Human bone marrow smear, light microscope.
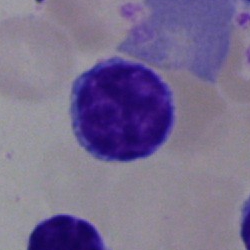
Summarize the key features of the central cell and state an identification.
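Look first at the nucleus: it fills almost the whole cell. Its chromatin is deep purple and clumped, with paler patches lying between the dark areas. Now search the cell for granules; none can be seen, and no vacuoles are seen either. So the central cell is a lymphocyte.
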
